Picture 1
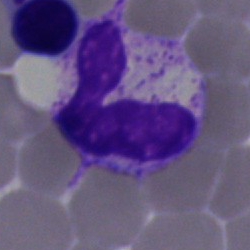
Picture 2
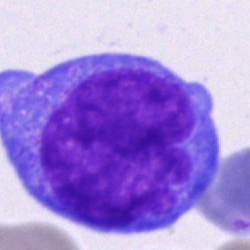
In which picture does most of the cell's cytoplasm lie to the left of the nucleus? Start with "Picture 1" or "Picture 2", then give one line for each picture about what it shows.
Picture 2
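Picture 1: The nucleus lies along the left and lower sides of the cell, leaving the widest area of cytoplasm at the upper right.
Picture 2: The rim of cytoplasm is widest on the left side of the cell.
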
